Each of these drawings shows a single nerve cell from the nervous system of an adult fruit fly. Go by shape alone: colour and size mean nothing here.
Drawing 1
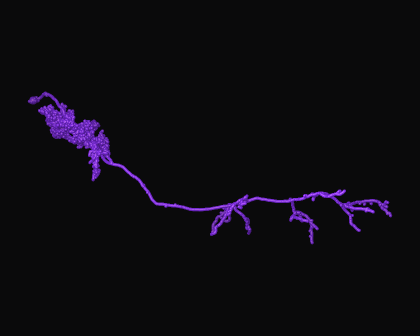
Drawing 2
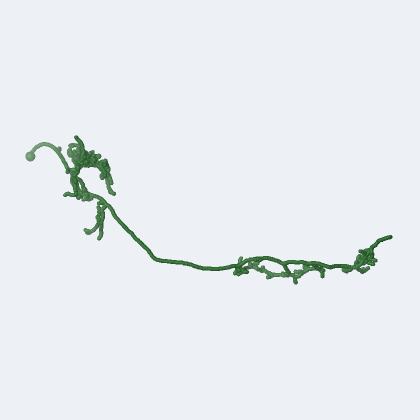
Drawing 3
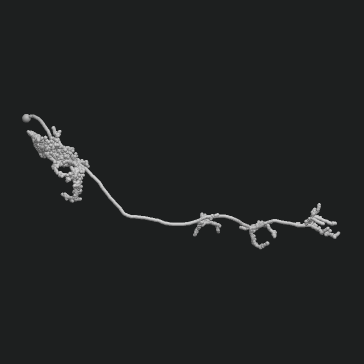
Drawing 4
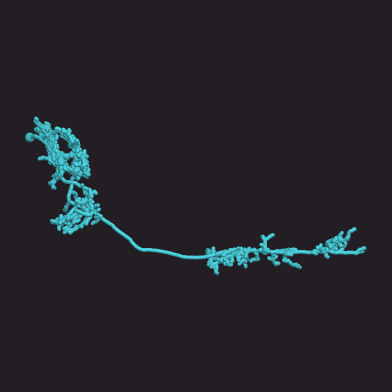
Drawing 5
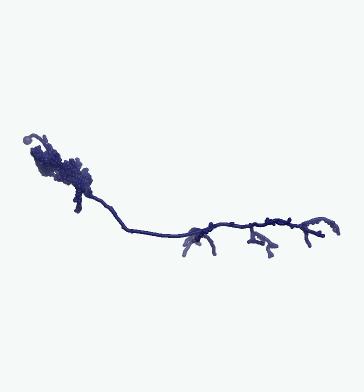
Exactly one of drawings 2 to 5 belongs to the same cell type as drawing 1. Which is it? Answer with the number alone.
5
